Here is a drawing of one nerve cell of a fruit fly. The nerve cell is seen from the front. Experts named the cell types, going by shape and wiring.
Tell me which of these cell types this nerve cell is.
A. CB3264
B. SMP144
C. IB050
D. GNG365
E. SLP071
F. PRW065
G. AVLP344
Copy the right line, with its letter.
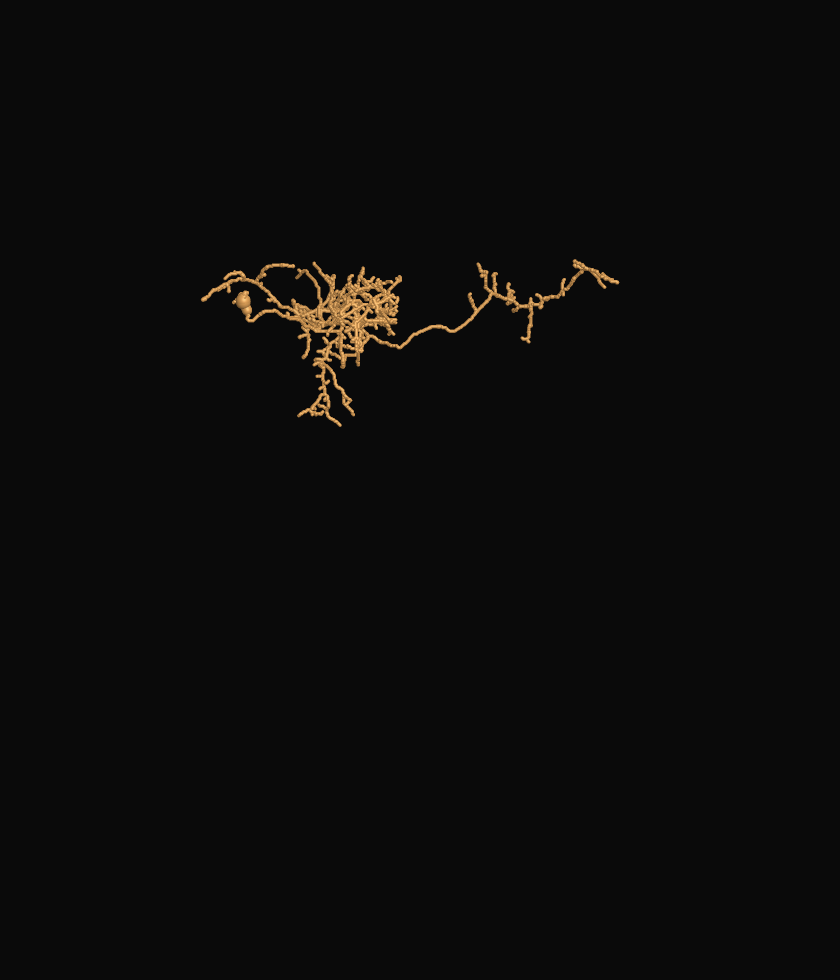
B. SMP144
